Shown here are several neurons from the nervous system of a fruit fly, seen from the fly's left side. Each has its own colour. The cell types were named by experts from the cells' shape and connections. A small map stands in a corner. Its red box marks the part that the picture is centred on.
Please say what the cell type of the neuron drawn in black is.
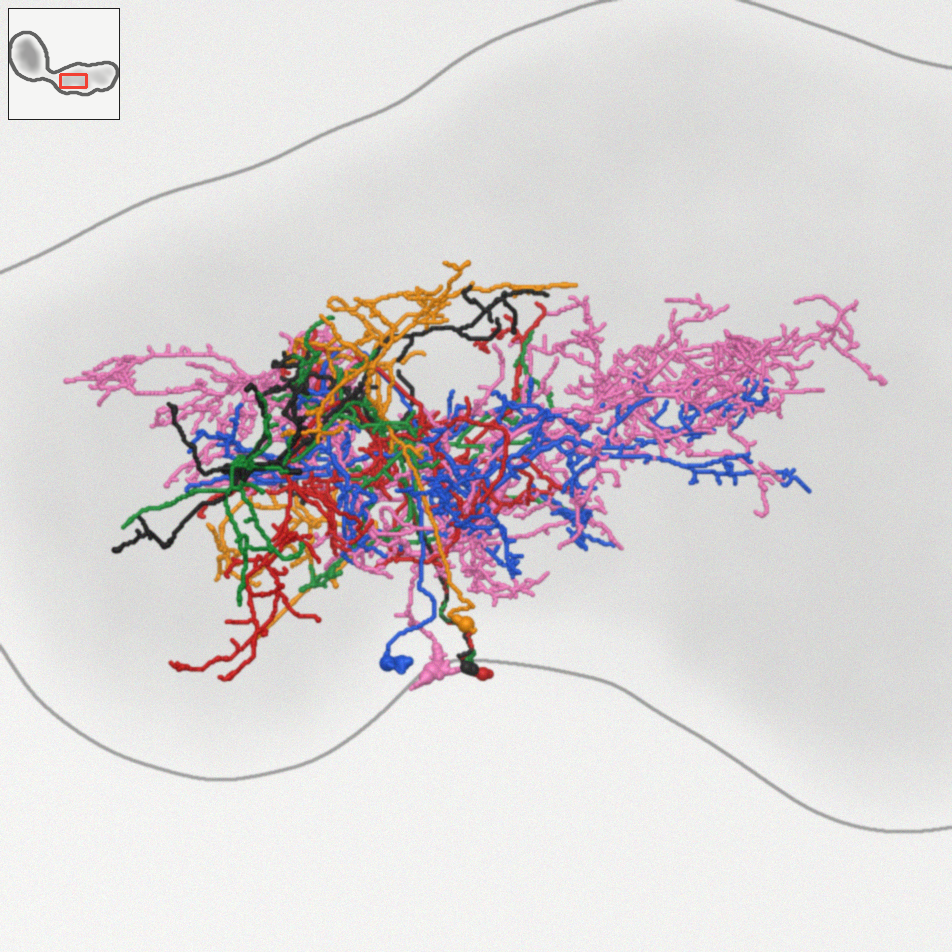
IN12B066_b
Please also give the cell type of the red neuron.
IN12B069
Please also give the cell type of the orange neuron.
IN12B086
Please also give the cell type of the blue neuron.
IN00A030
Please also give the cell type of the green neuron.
IN12B070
